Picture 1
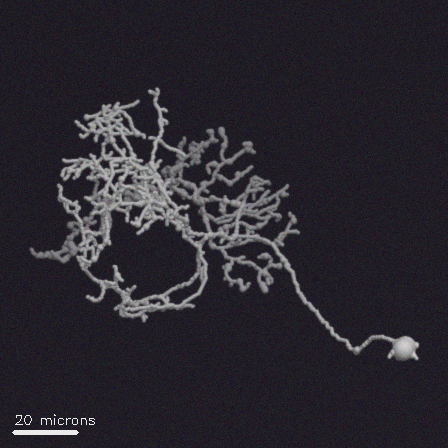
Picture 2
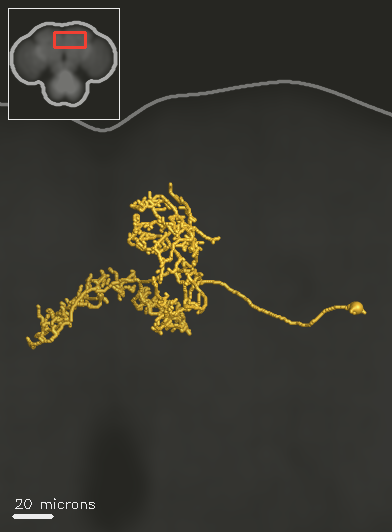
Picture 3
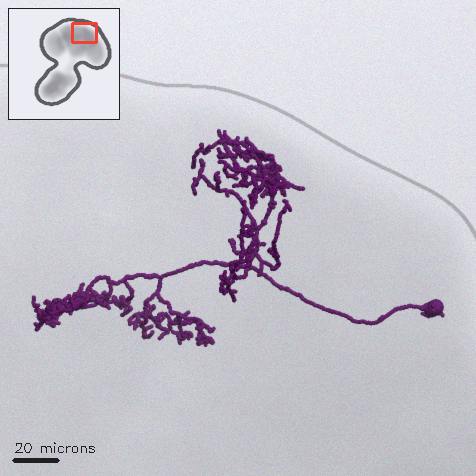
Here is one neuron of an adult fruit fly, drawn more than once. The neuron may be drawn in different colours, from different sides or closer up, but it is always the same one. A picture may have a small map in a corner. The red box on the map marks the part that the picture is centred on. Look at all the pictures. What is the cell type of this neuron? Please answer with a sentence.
The cell type is FB4P_c.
